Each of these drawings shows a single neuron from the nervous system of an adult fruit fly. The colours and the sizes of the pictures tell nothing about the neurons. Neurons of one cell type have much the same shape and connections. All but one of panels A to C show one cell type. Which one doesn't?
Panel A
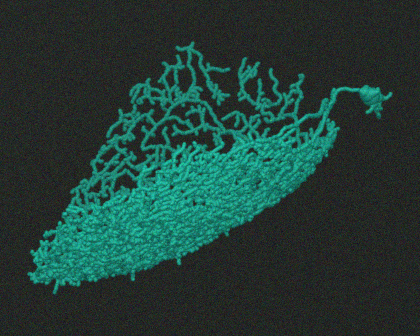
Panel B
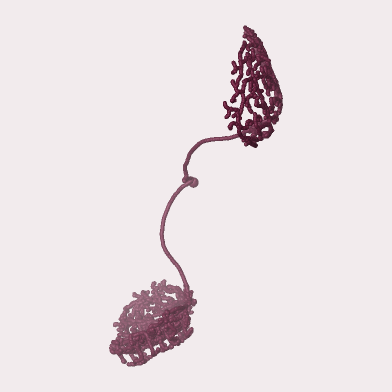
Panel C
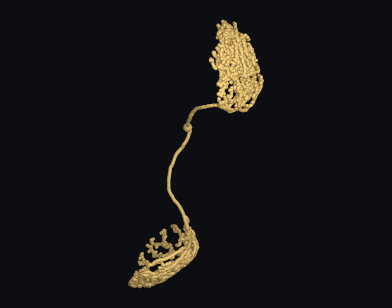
Panel A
